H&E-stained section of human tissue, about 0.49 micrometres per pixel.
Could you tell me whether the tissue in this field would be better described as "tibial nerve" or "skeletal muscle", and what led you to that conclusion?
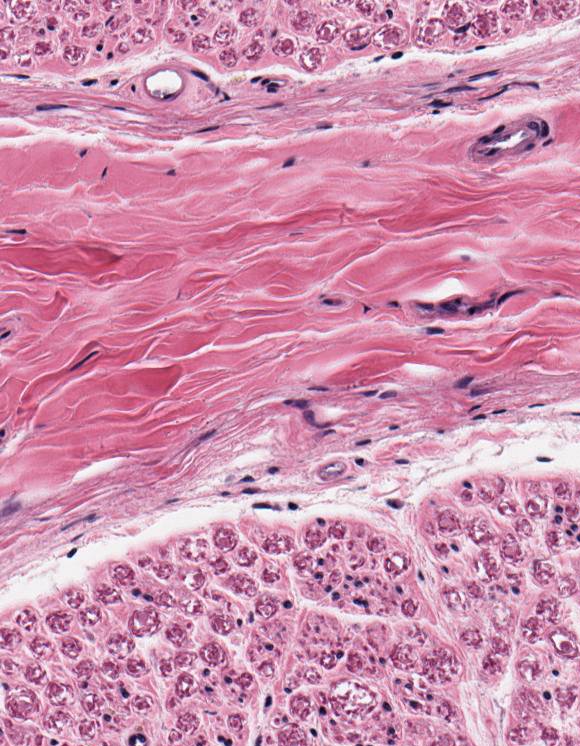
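This is tibial nerve. The central band consists of wavy collagen bundles running roughly horizontally, with sparse, thin, elongated dark nuclei lying parallel to them. A thin layer of flattened cells with elongated nuclei lines the upper border of the lower fascicle. A small vessel with an empty round lumen sits in the collagen near the top left.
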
